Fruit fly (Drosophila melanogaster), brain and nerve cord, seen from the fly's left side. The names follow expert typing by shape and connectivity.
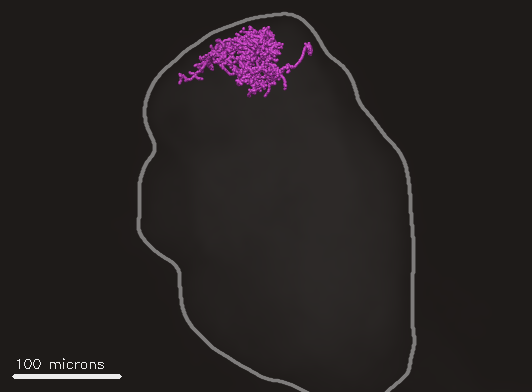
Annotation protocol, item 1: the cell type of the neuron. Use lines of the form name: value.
cell type: SLP279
